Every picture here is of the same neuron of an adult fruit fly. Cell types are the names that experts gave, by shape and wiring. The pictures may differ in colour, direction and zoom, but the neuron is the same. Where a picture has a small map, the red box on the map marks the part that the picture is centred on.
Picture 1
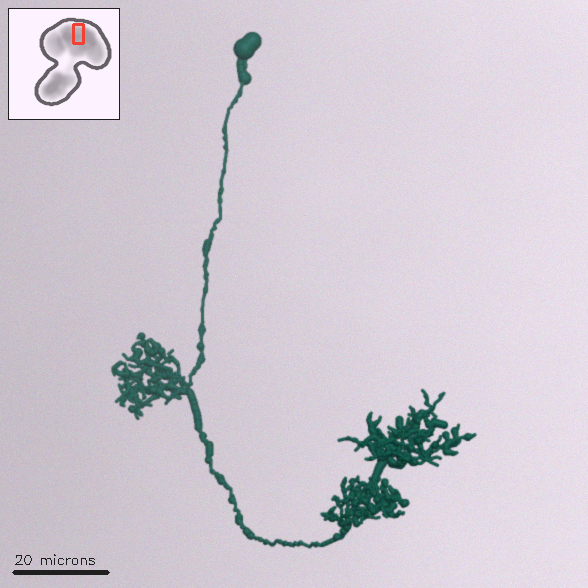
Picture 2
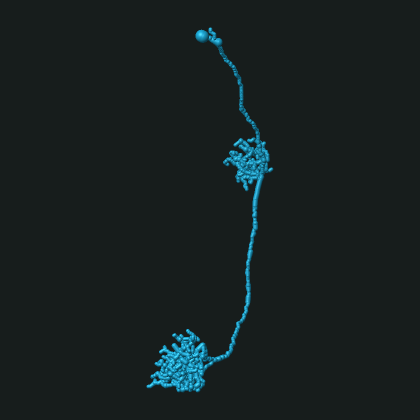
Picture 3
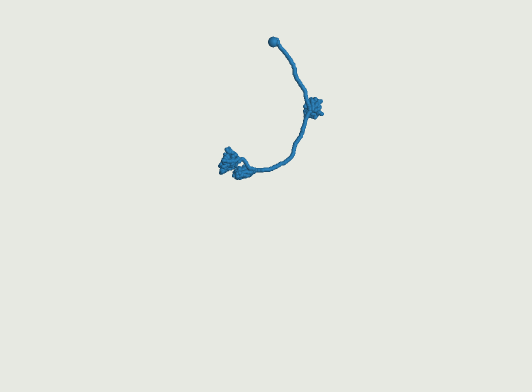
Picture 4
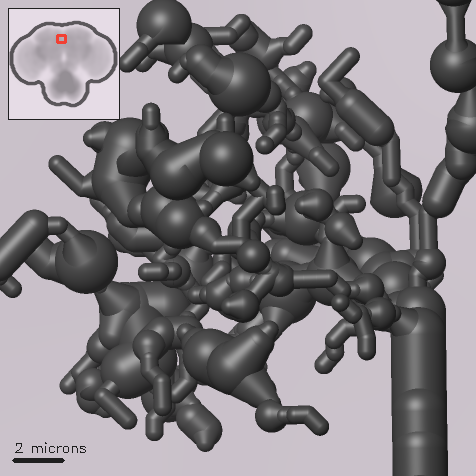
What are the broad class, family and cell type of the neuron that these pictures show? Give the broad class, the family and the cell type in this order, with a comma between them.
central-brain intrinsic neuron, class CX, PEN_a(PEN1)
